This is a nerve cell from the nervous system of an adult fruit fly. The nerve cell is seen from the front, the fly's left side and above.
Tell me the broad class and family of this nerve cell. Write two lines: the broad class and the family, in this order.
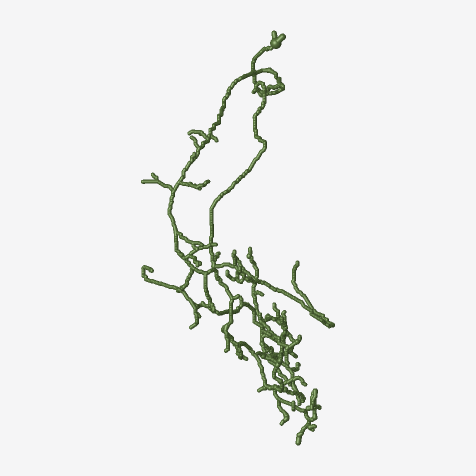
central-brain intrinsic neuron
hemilineage SLPpm1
